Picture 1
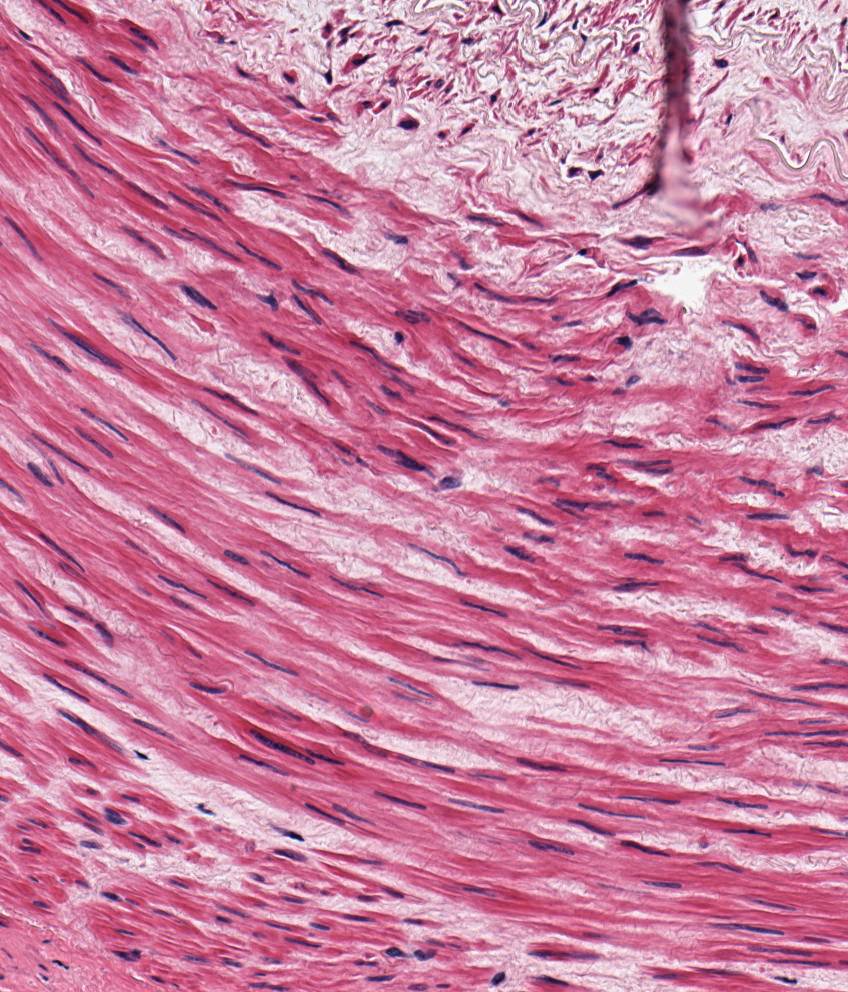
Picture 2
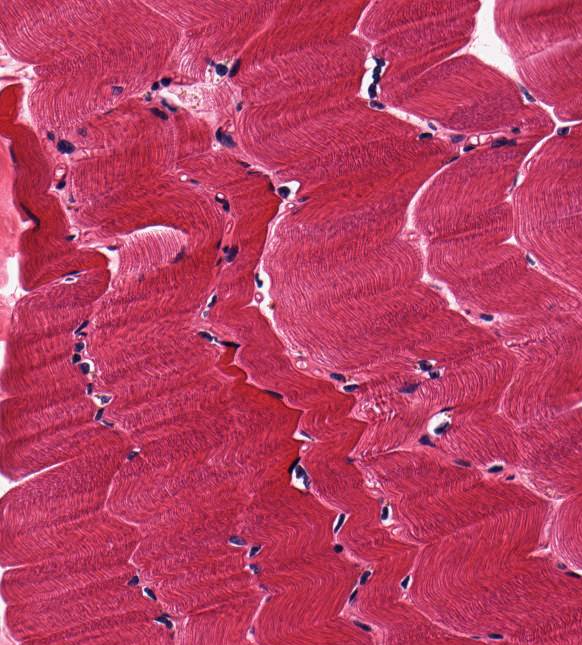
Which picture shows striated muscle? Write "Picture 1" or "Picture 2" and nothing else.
Picture 2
